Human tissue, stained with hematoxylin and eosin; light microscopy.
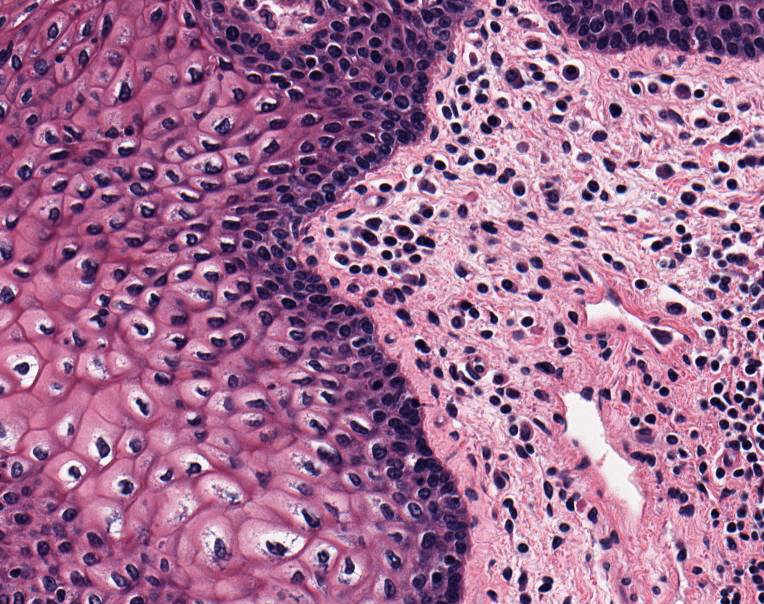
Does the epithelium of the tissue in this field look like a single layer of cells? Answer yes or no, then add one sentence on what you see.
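No. Stratified squamous epithelium fills the left half of the field and cellular stroma fills the right half, meeting along a wavy border that runs from top to bottom.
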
